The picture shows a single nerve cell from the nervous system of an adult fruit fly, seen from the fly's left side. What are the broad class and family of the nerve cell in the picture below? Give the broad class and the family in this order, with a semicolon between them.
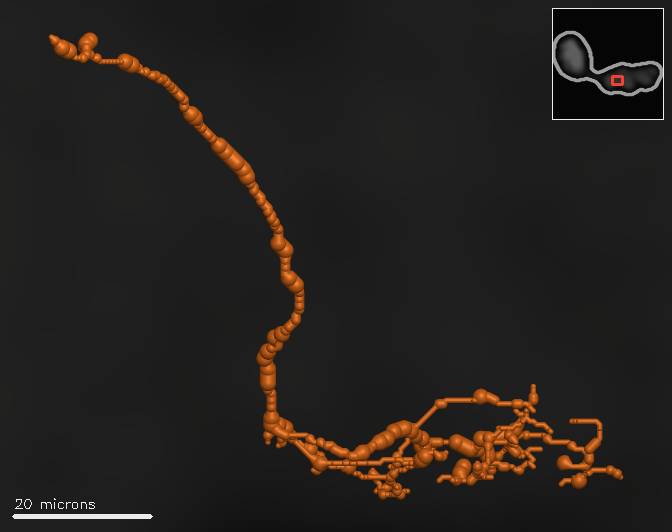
sensory neuron entering the nerve cord; class mechanosensory tactile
